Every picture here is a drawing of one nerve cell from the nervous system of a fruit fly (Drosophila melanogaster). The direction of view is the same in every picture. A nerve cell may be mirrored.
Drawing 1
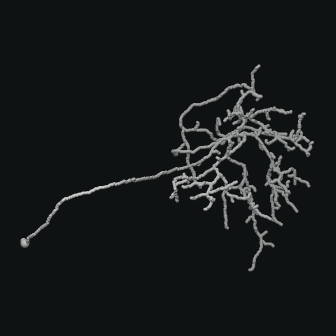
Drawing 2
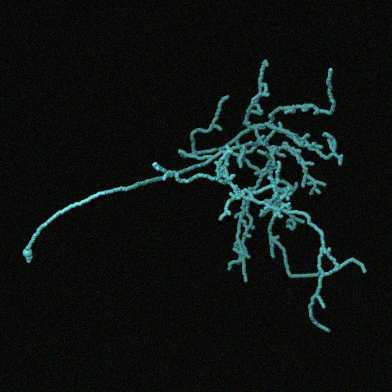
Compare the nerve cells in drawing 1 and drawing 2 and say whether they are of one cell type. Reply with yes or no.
yes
